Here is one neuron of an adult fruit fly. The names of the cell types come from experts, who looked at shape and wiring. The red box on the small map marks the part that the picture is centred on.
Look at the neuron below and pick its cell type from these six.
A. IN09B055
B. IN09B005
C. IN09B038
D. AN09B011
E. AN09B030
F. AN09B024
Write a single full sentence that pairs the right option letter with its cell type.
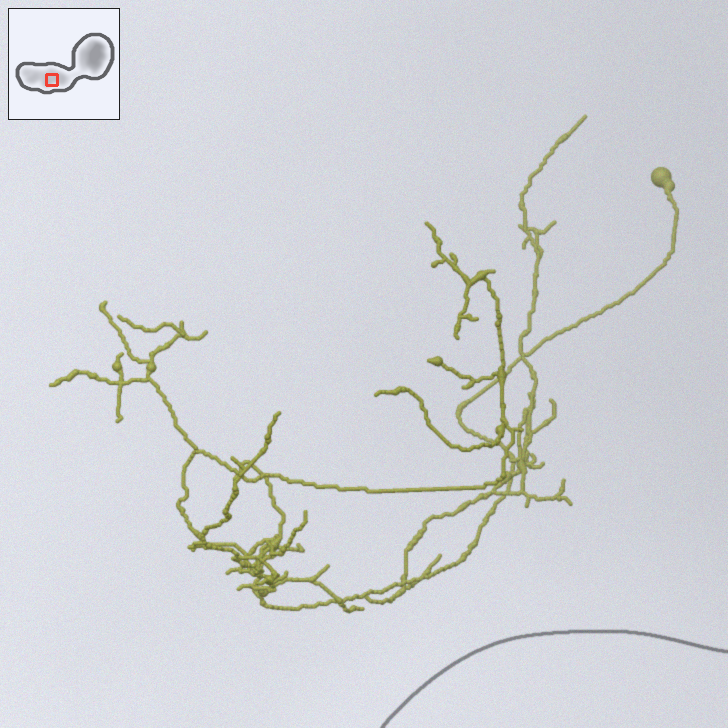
The neuron's cell type is IN09B055, which is option A.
